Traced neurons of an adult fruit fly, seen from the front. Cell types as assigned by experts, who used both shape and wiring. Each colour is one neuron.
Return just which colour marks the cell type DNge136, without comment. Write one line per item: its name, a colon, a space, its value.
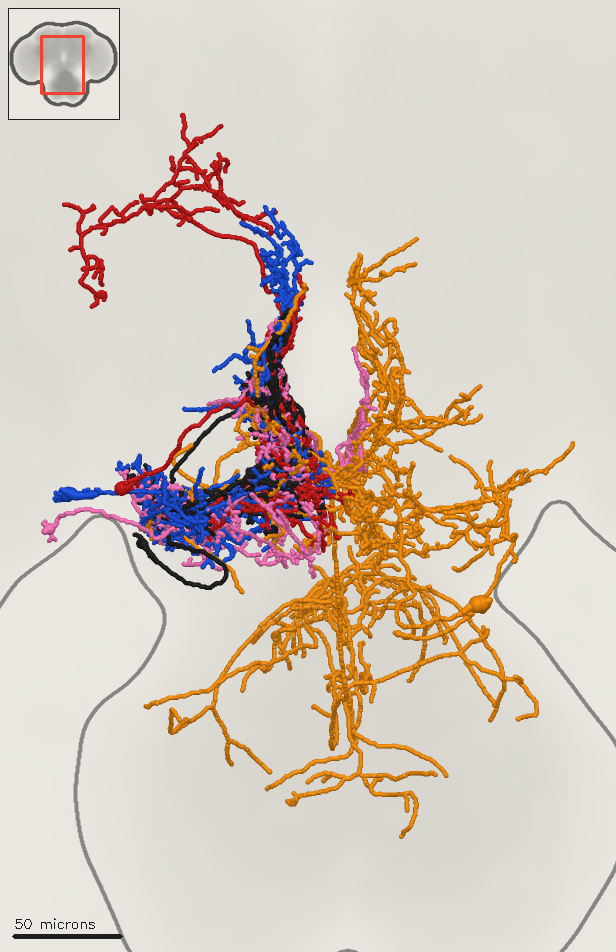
colour: orange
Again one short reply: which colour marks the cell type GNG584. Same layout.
colour: blue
